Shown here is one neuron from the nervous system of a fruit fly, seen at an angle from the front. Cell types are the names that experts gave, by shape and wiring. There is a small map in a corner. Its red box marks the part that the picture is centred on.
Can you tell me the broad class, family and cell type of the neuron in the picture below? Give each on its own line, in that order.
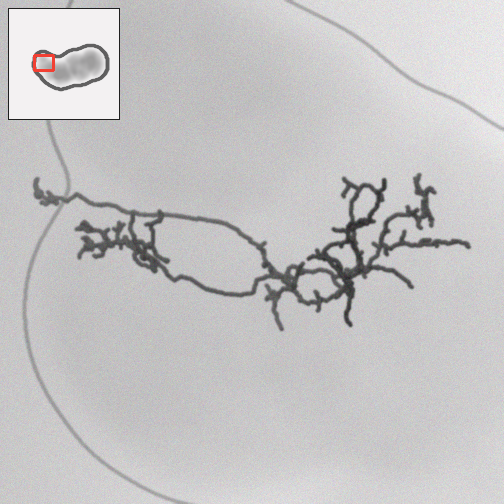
nerve-cord intrinsic neuron
hemilineage 21A
IN21A093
